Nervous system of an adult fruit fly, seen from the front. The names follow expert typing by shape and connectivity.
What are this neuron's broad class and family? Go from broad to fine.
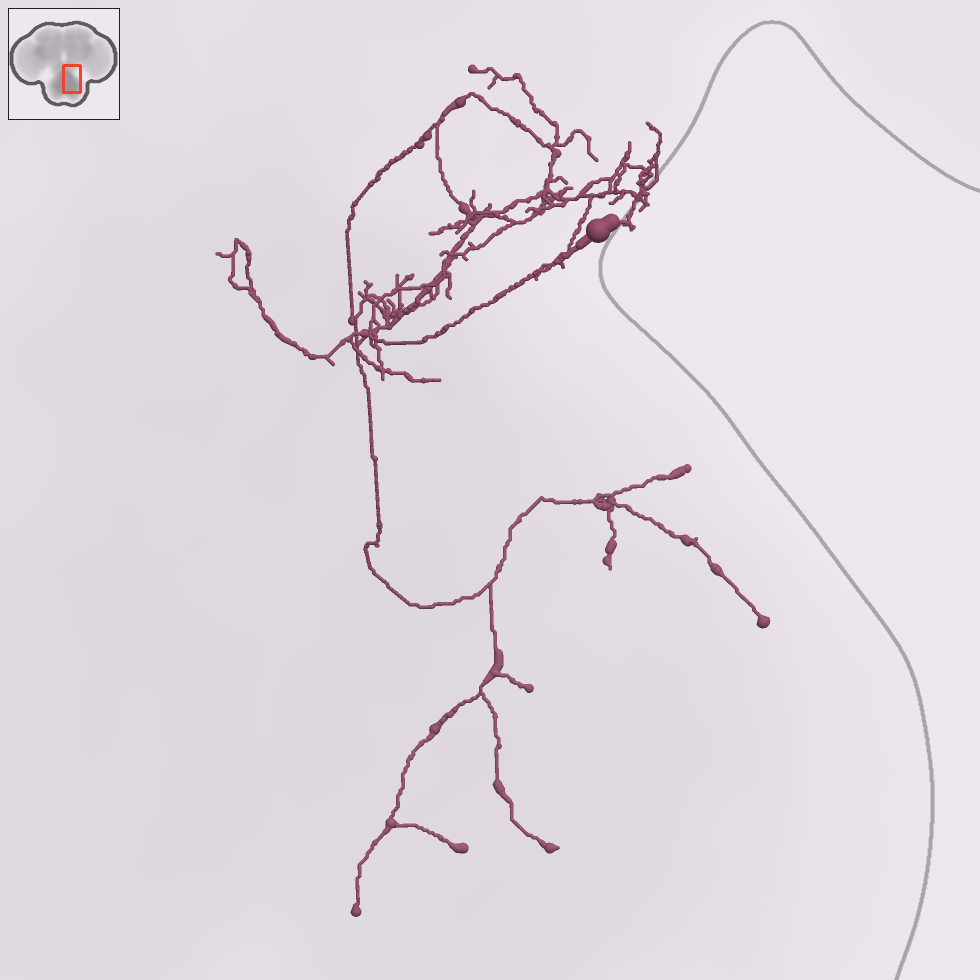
descending neuron; hemilineage MX12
